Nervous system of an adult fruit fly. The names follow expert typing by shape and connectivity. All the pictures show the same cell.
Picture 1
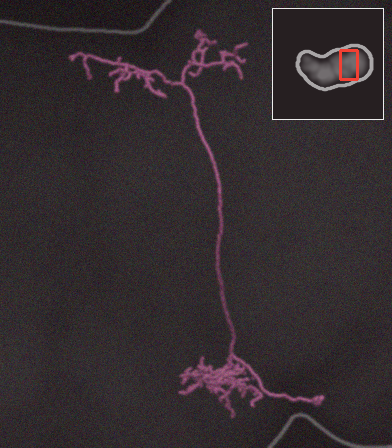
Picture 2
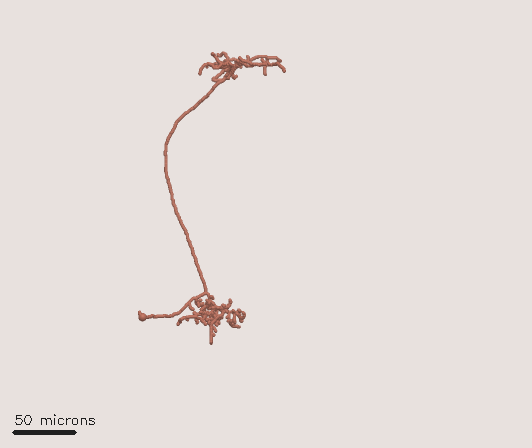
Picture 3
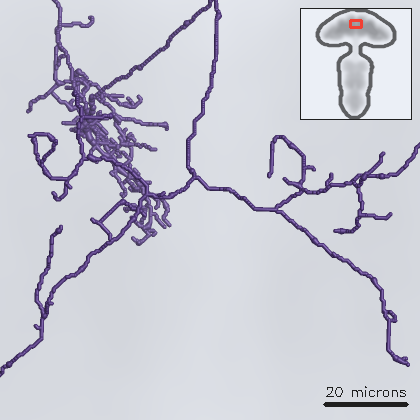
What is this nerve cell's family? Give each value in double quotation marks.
"hemilineage FLAa2"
